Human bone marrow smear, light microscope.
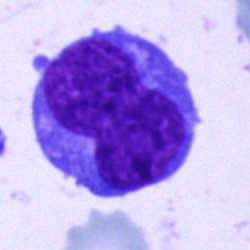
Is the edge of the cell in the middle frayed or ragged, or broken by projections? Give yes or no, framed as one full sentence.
Yes, a rough outline, ragged or with projections, blebs or tags, belongs to this cell.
